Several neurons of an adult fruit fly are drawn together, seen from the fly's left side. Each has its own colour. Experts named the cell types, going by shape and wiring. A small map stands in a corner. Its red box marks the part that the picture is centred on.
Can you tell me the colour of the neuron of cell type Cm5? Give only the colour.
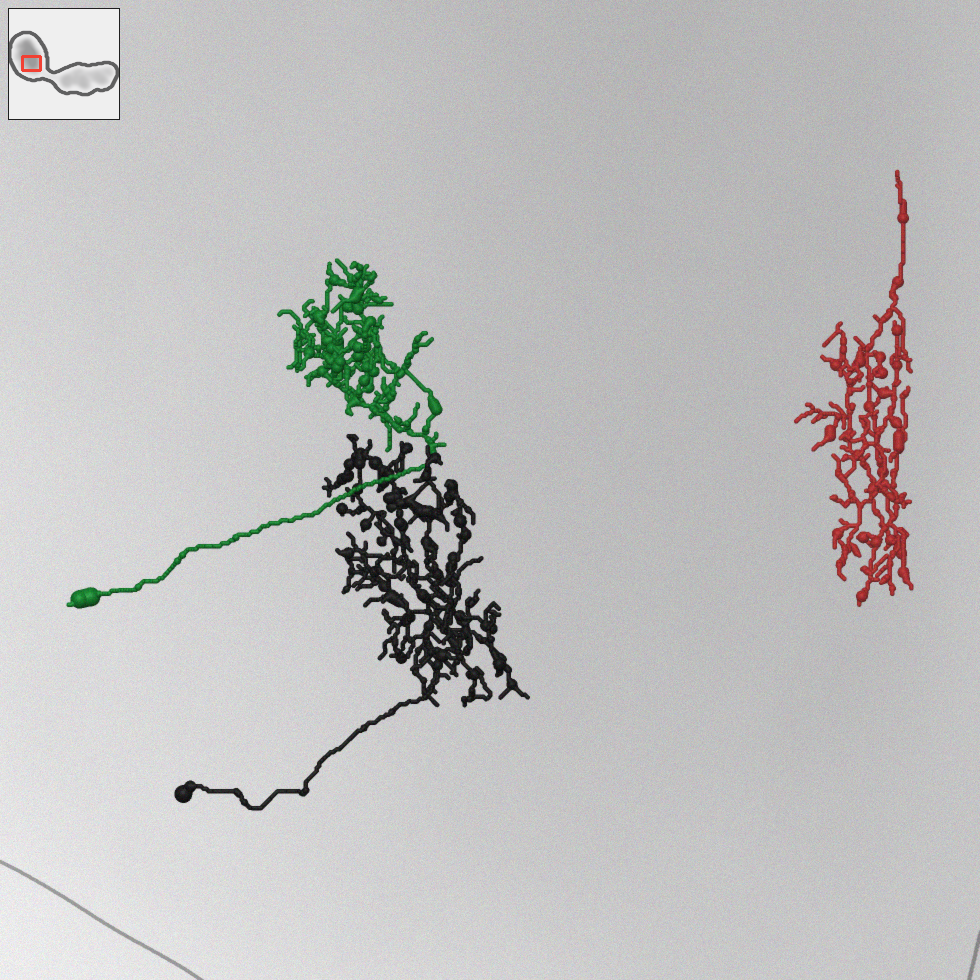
red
